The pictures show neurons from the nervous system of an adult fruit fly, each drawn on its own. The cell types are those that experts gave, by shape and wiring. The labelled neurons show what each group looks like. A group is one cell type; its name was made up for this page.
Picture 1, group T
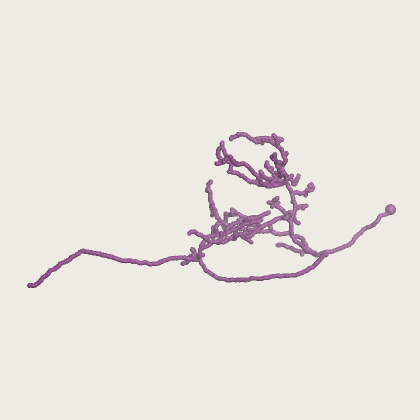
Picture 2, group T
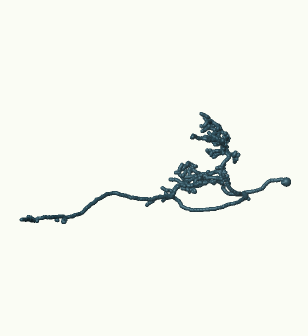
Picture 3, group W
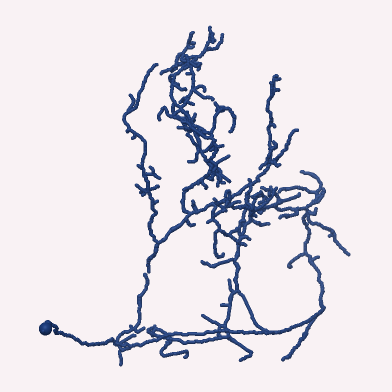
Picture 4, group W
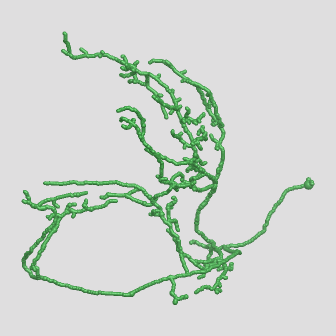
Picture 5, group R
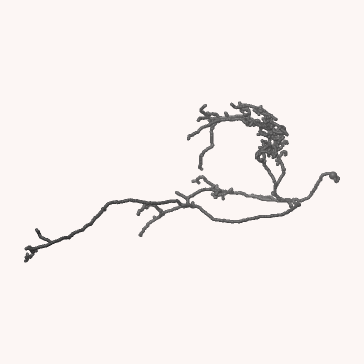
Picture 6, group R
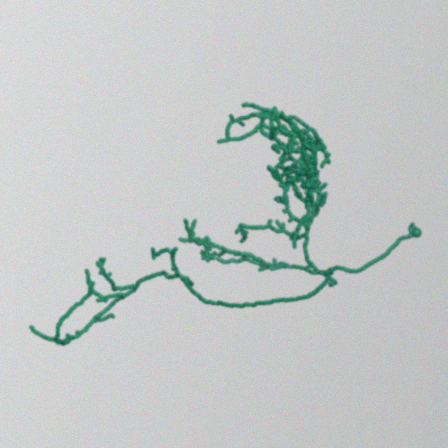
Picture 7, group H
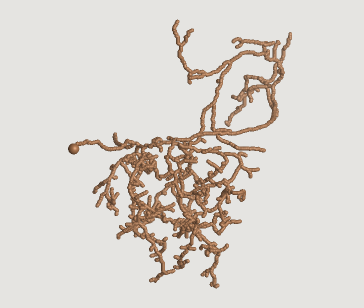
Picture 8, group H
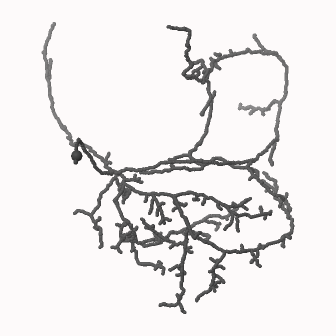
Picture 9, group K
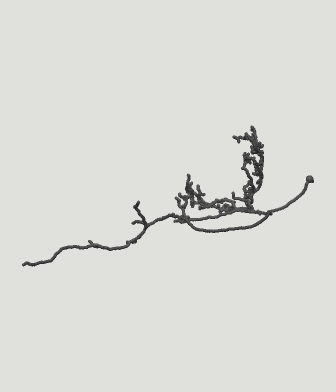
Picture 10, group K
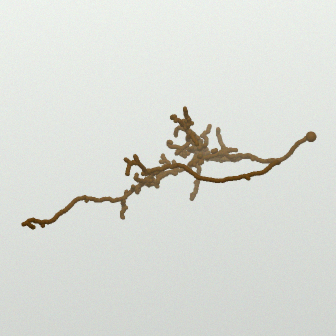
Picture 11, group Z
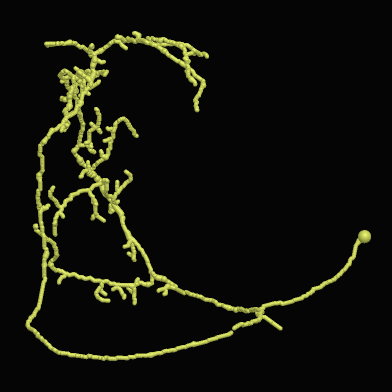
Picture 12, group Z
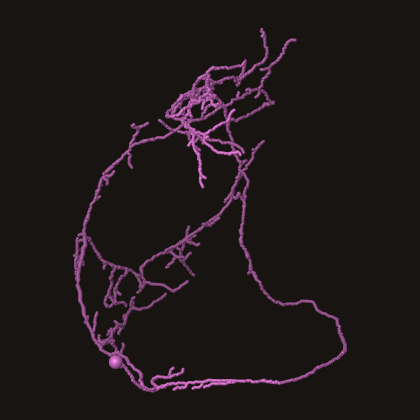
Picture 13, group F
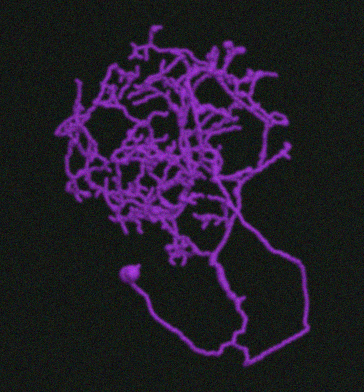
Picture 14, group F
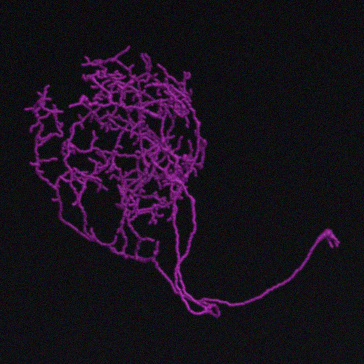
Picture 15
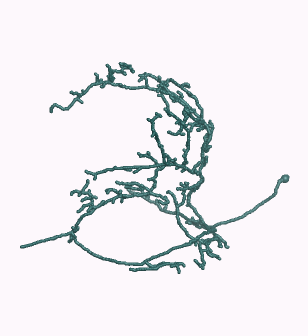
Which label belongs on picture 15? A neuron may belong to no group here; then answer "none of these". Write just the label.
group W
